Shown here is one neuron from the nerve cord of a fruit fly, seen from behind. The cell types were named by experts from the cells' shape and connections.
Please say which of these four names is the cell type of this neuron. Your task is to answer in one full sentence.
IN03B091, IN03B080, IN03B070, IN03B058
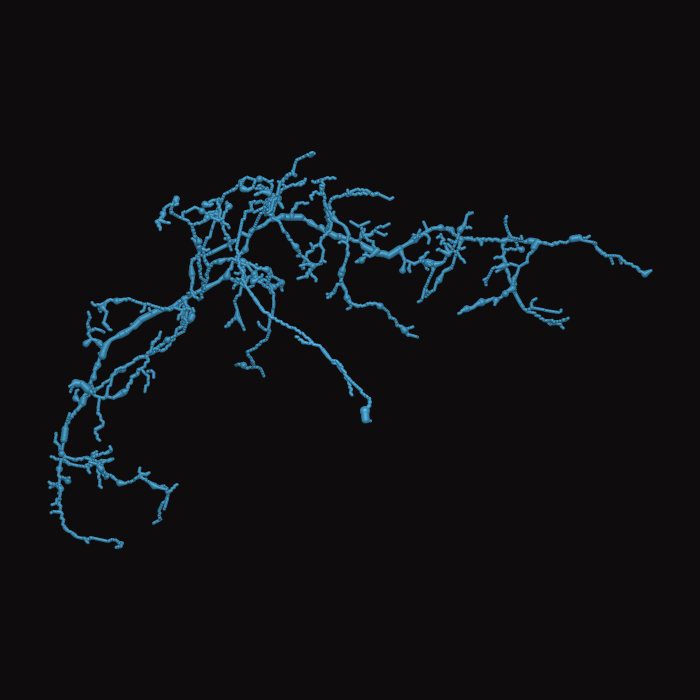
As a matter of cell type, the neuron is IN03B058.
